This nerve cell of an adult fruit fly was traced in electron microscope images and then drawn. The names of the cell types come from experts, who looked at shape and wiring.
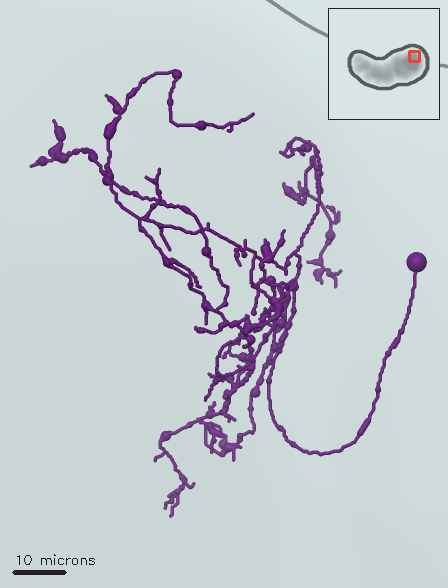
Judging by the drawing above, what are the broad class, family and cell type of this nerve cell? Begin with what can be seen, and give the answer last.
The cell body can be seen on the right of the picture. By the scale bar it is about 90 microns tall in this view. The picture shows dozens of branch ends. It is a central-brain intrinsic neuron. Its family is hemilineage LHl4_dorsal. It is of cell type CB3016.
